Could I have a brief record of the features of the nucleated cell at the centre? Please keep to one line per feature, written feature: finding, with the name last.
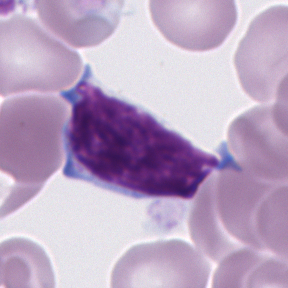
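Outline: angular and elongated, I'd say, rather than round.
Nucleus: elongated, its long axis running from upper left to lower right.
Cytoplasm: pale blue.
Tags: pointed and blue, projecting from the left and right ends, as far as I can tell.
Name: typical lymphocyte.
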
